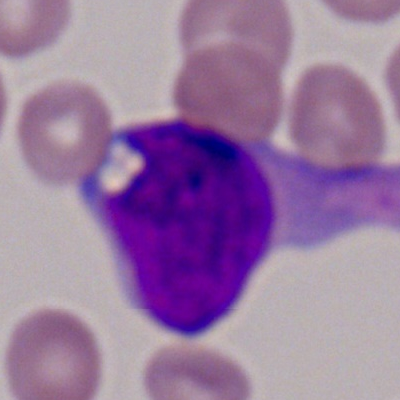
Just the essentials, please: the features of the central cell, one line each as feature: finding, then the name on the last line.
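Extension: broad, pale, cytoplasmic, trailing off to the right edge of the picture
Nucleus: nearly all of cell body, extension aside
Nuclear shape: broad at top, narrowing toward bottom
Chromatin: dark purple, dense
Identity: myeloblast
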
